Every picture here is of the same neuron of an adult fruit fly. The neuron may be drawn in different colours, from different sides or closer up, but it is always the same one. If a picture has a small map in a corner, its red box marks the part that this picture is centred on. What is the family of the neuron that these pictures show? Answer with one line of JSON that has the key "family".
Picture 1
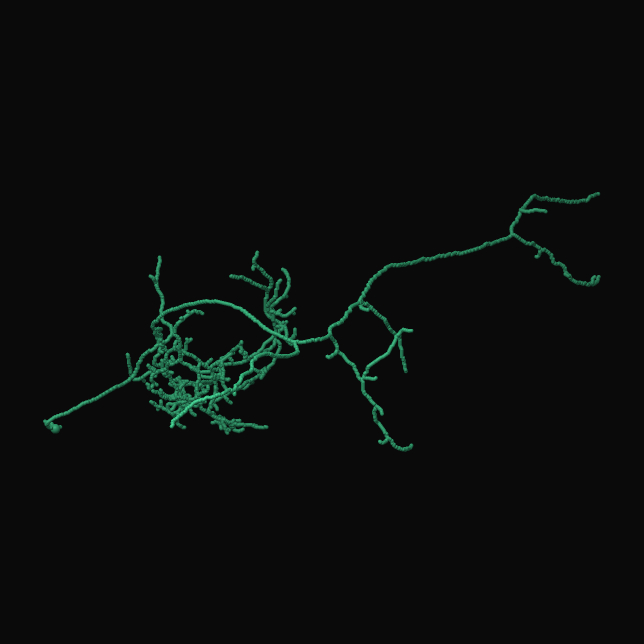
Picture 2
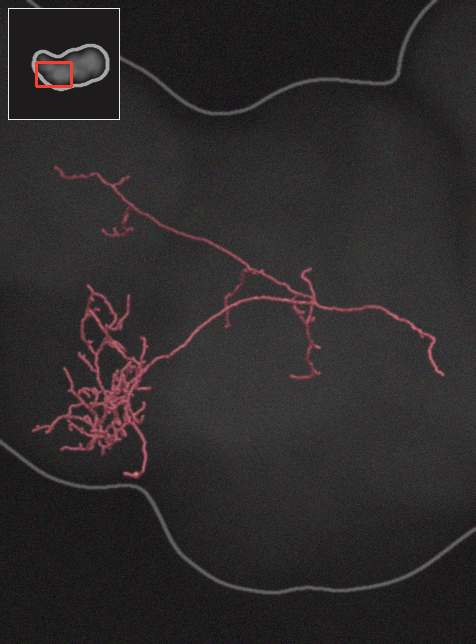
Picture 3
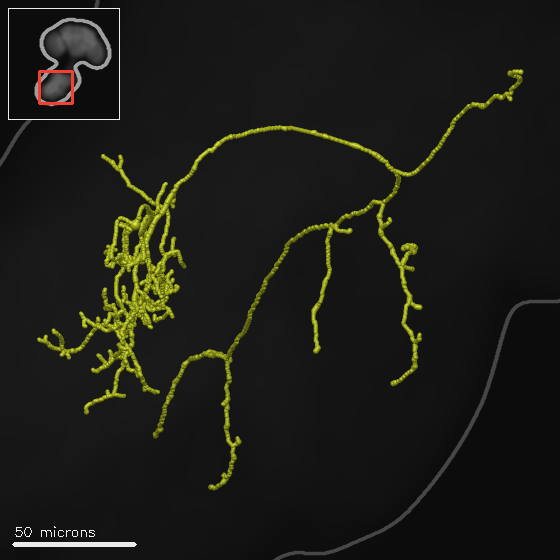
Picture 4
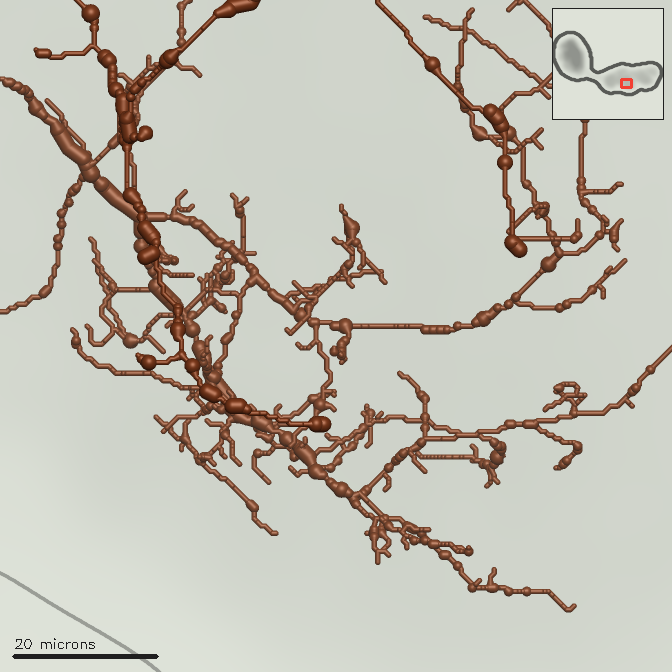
{"family": "hemilineage 08B"}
